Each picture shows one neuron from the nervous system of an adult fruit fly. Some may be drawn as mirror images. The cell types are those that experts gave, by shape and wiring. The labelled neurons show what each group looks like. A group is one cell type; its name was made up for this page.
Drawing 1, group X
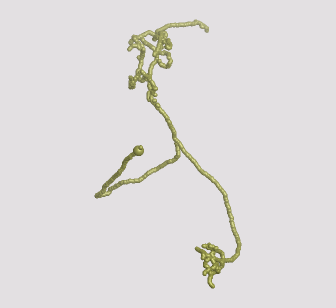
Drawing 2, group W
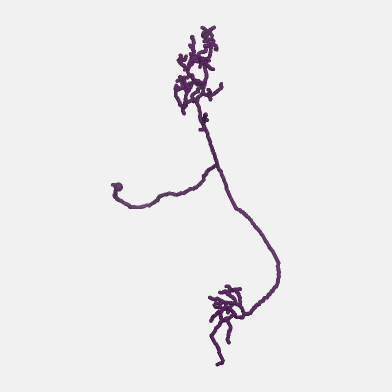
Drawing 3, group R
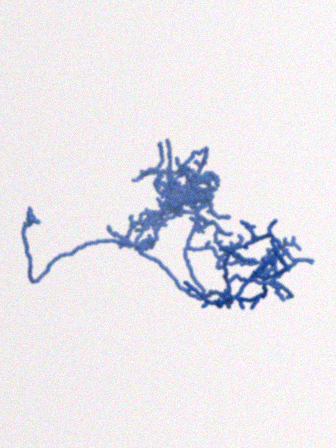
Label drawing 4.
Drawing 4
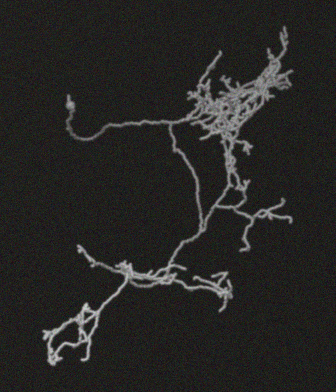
group R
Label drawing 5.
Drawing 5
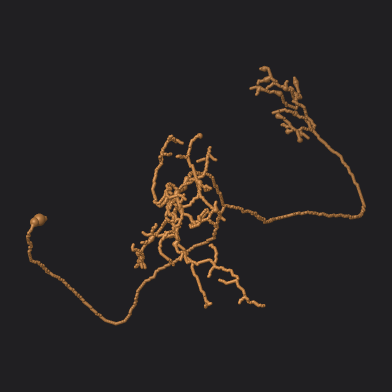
group W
